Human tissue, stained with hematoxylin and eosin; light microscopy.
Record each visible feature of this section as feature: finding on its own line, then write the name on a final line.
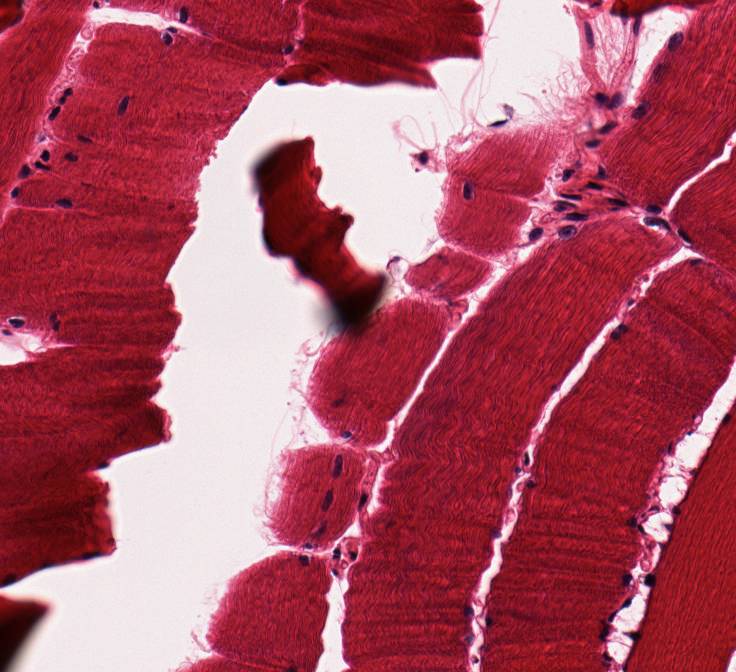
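Striations: fine, transverse, across fibres throughout
Nuclear position: at fibre edges, not centres
Nuclei: small, dark, elongated
Between fibres, right: thin pale connective tissue strands, scattered small nuclei
Name: skeletal muscle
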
